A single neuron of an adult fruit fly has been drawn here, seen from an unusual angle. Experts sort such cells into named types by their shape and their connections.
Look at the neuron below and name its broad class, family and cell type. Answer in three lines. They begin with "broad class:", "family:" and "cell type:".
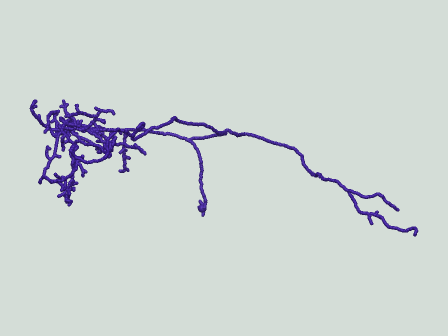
broad class: central-brain intrinsic neuron
family: hemilineage SMPad1
cell type: SIP145m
